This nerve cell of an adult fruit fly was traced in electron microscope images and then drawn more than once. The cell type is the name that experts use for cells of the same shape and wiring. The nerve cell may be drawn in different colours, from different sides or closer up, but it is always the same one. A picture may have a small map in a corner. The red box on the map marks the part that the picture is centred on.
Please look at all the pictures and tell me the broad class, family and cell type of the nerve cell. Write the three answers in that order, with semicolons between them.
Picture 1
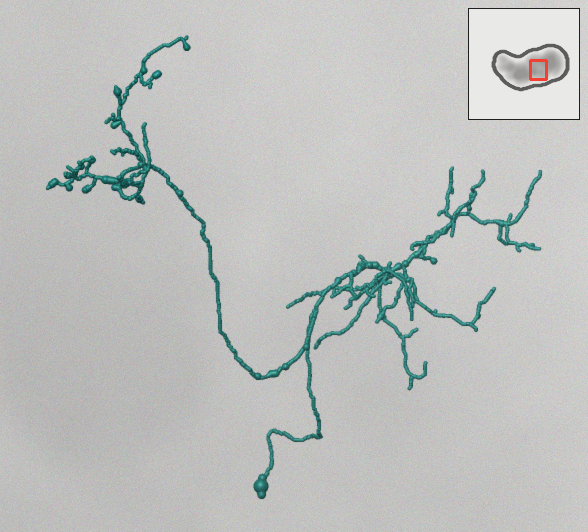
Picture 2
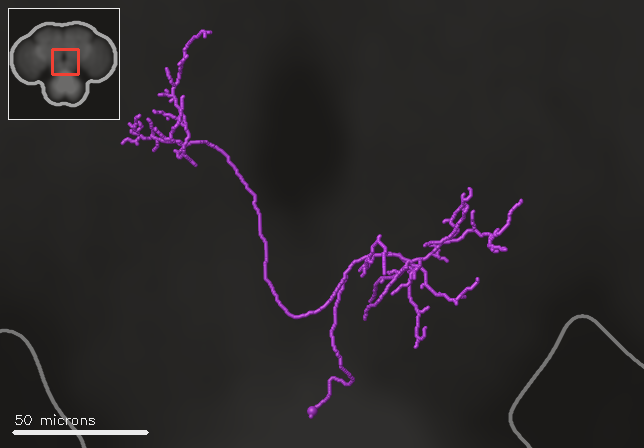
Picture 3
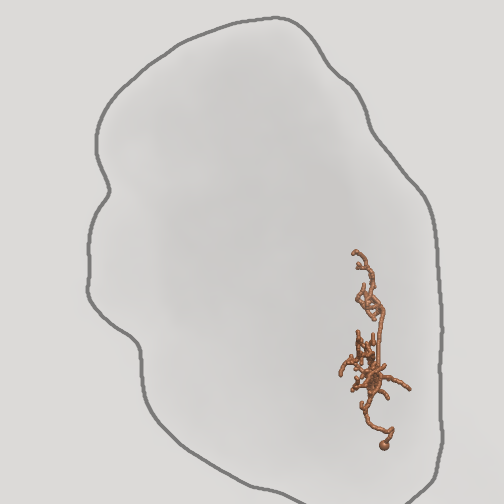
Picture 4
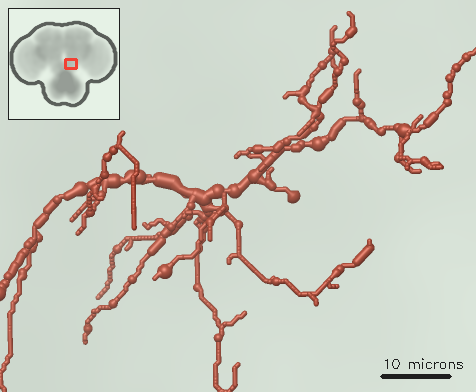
central-brain intrinsic neuron; hemilineage LB19; PS341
